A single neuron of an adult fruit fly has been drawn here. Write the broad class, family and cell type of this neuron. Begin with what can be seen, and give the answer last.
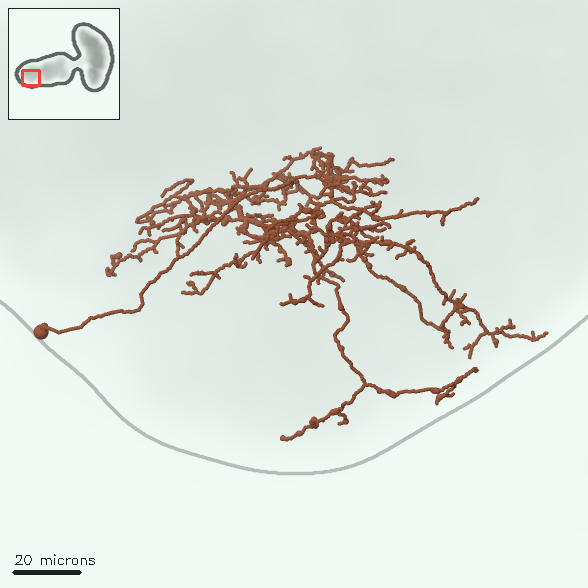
It is in the nerve cord and does not reach the brain. The cell body is on the left of the picture. From left to right in the picture it spans about 150 microns. It is a nerve-cord intrinsic neuron. Its family is hemilineage 03A. It is of cell type IN03A083.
